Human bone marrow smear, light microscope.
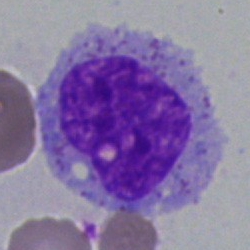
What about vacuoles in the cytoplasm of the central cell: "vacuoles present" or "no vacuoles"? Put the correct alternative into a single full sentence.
In the cytoplasm of the cell there are one or more clear vacuoles.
